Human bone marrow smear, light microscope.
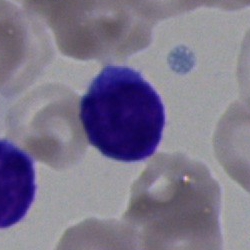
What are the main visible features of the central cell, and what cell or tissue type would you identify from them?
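A roughly round outline encloses a cell that stains a deep, dark violet-blue almost evenly throughout. No distinct rim of cytoplasm is visible around the nucleus, and no nucleoli stand out within the dark staining. It is a lymphocyte.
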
